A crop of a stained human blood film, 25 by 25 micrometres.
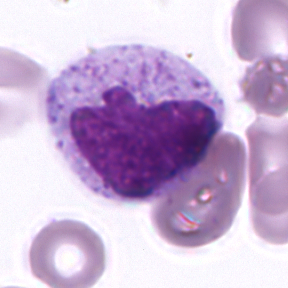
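Metamyelocyte, nucleated cell at centre. Nucleus irregular and folded, about 13 by 10 micrometres, with a small knob rising from its upper edge. Chromatin deep purple, mottled and clumped. Cytoplasm pale greyish-lilac, its widest band above the nucleus. Fine purple granules scattered through the metamyelocyte's cytoplasm.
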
